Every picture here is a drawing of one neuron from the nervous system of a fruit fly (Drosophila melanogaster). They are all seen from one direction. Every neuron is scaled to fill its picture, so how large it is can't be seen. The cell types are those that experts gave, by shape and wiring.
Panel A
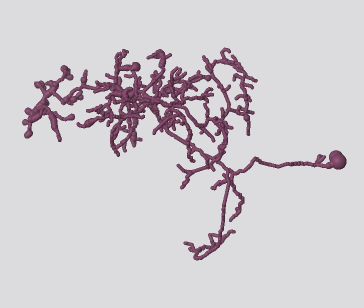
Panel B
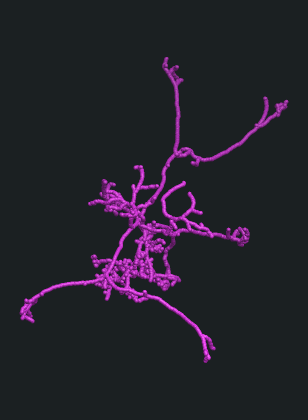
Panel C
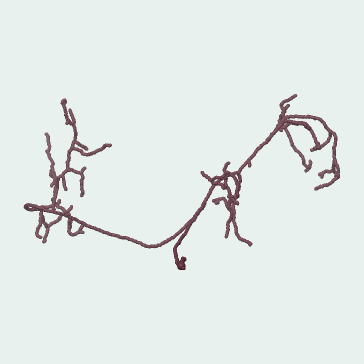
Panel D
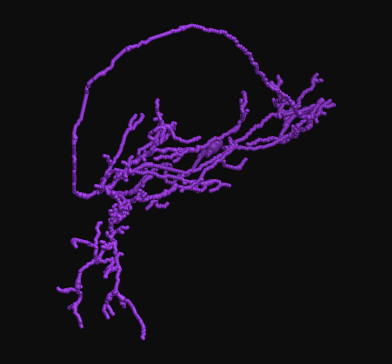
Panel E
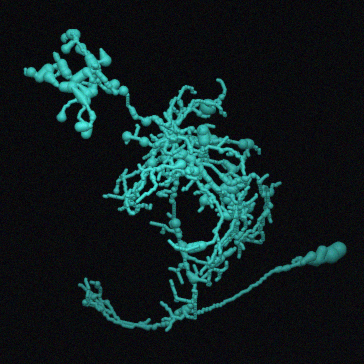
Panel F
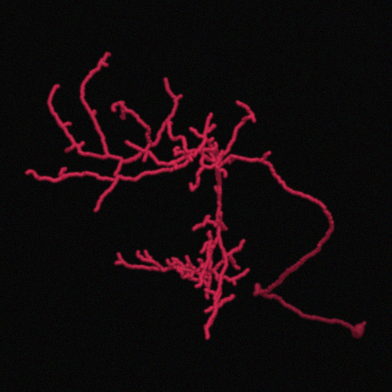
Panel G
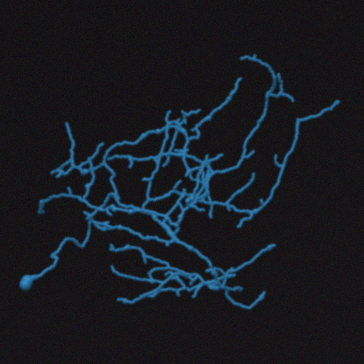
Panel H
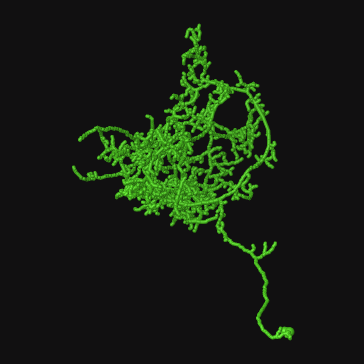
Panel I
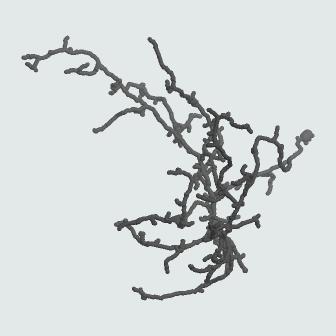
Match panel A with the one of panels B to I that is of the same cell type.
E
